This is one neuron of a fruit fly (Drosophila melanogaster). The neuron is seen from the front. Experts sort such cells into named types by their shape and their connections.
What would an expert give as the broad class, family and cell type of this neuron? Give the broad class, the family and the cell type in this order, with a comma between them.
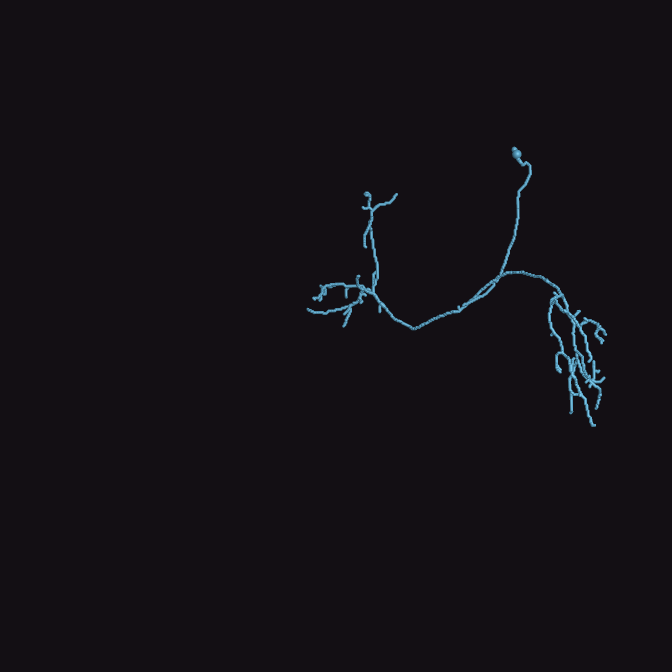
nerve-cord intrinsic neuron, hemilineage 11A, GFC4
